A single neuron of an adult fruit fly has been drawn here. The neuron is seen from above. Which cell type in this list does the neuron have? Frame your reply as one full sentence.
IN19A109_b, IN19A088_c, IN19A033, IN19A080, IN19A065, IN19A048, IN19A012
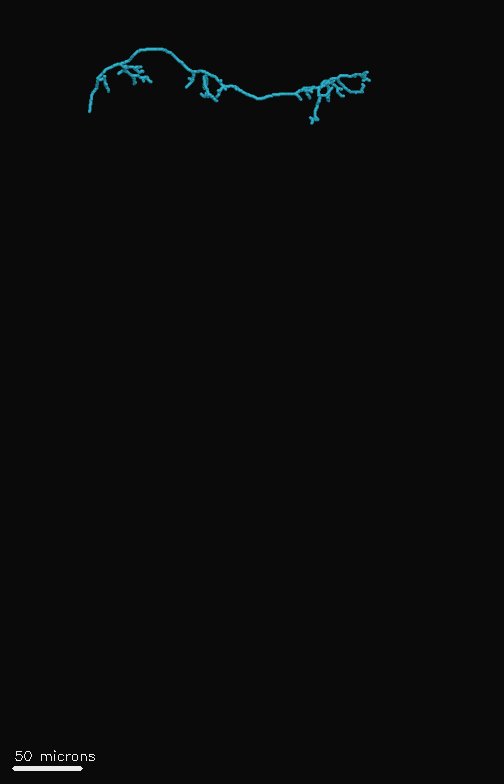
Of the cell type IN19A065 is this neuron.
